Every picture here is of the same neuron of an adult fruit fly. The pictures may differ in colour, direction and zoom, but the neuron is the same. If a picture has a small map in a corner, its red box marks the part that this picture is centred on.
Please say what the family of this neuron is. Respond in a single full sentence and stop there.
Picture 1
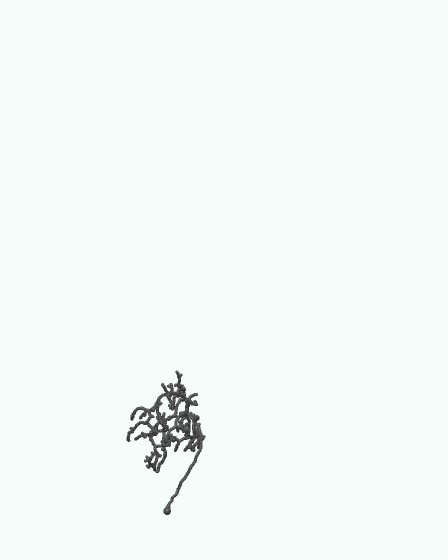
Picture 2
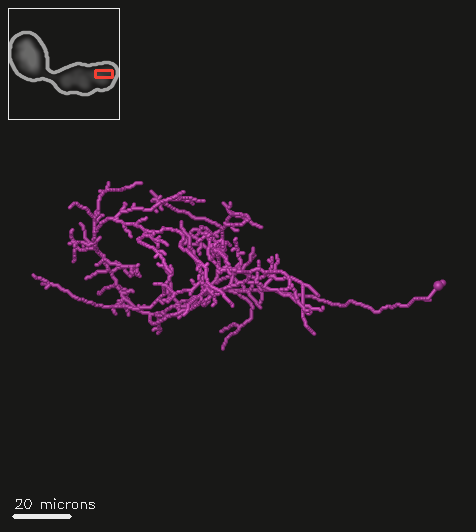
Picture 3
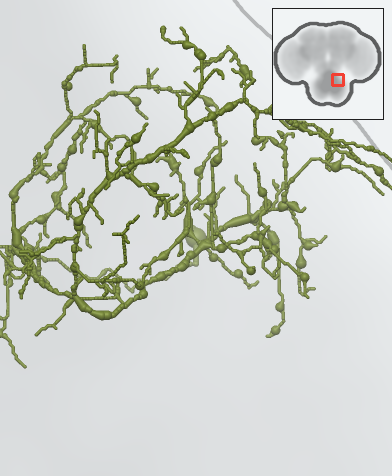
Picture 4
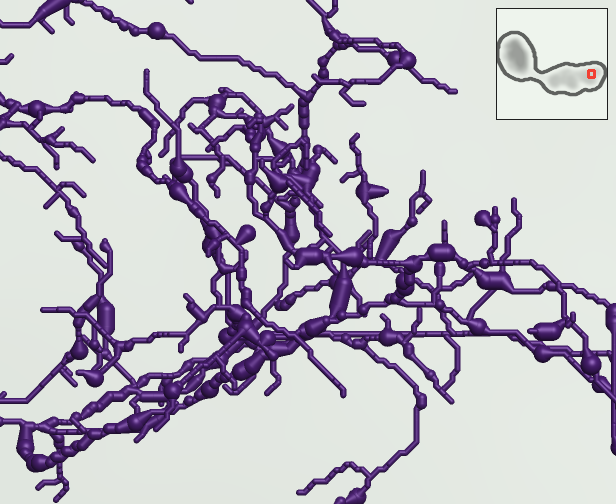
The neuron has the family hemilineage 21A.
